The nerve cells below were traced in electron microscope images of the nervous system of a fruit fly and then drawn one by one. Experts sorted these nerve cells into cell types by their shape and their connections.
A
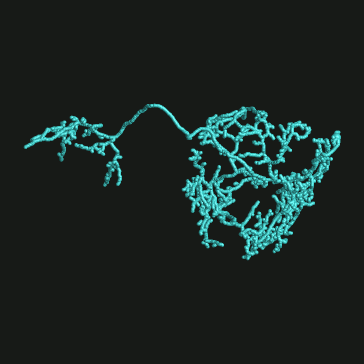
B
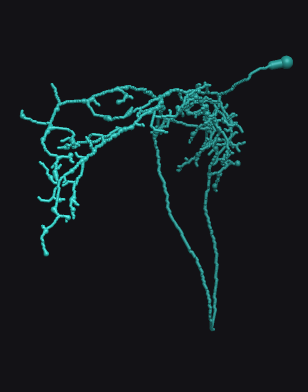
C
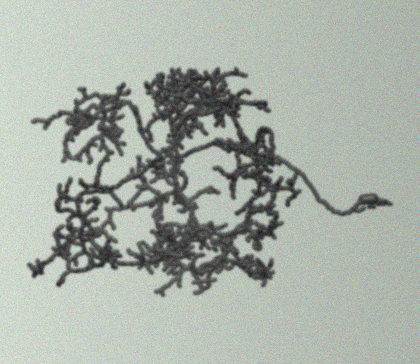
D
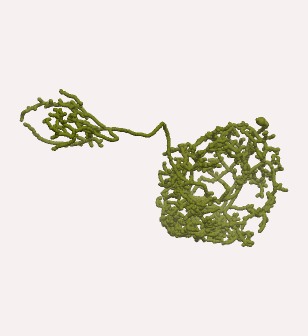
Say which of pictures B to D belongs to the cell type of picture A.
Picture D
